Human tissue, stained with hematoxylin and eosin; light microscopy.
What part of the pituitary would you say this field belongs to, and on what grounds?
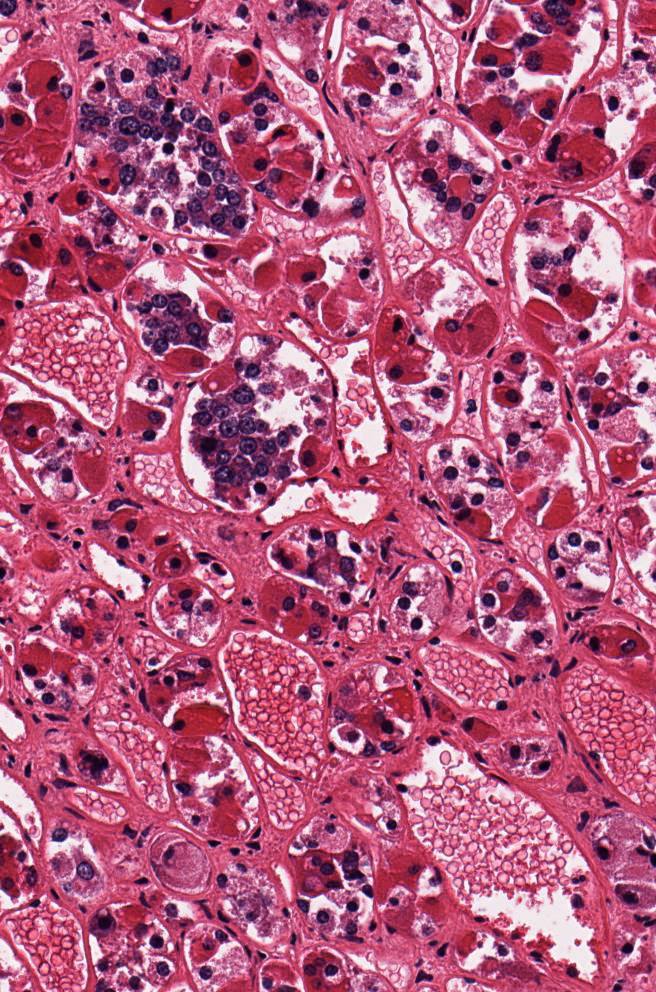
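The field shows the pars distalis. Thin pink septa divide the tissue throughout into rounded and oval compartments, and in the upper left several compartments hold crowded clusters of small, round, dark purple nuclei with little visible cytoplasm.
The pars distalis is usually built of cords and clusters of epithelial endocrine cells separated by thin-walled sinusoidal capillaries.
These crowded, partitioned clusters agree with that pattern. Slender, elongated dark nuclei lie within the septa, and no fat cells appear anywhere in the field.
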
